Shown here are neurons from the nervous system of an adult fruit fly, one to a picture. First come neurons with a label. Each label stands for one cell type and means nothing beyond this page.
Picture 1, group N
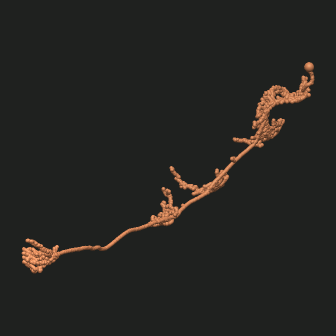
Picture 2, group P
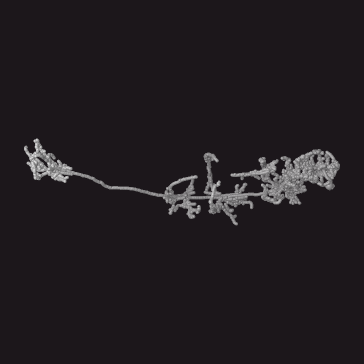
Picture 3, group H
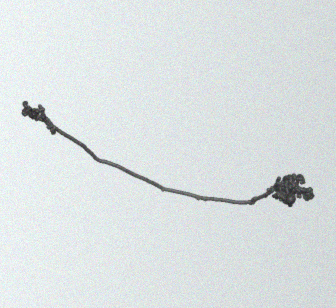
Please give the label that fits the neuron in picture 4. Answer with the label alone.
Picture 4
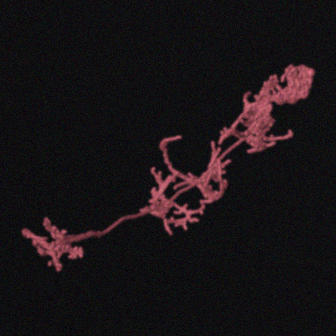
group P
